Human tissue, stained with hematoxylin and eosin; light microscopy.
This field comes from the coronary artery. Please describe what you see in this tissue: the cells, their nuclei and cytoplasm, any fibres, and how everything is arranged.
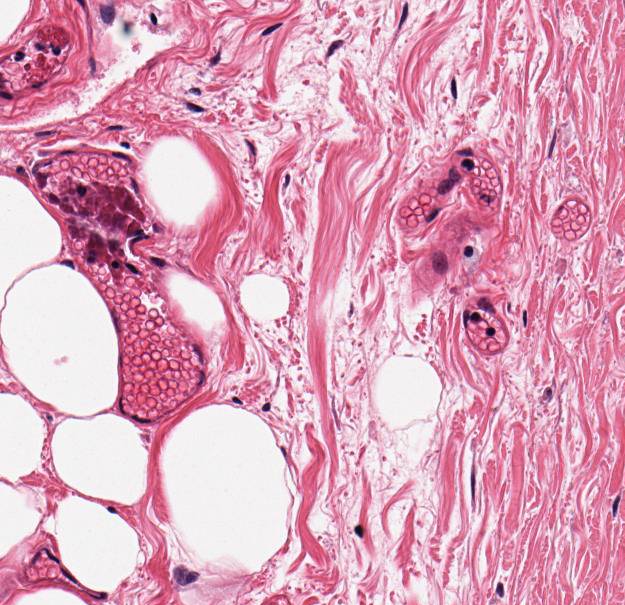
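Densely packed wavy pink fibres run mainly from top to bottom along the right side. The largest ringed bundle lies on the left among fat cells and contains a patch of dark purple granular material. Nuclei throughout the field are sparse, small, dark and mostly elongated.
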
